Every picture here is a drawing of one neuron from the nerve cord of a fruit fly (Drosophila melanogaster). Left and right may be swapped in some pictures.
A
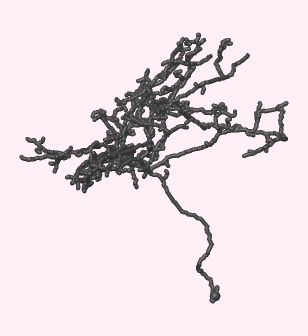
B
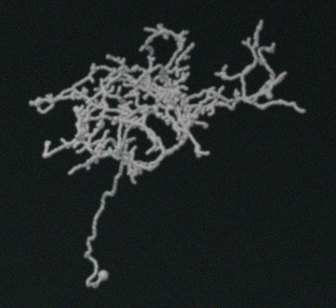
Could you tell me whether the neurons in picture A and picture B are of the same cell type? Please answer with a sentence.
They are of the same cell type.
